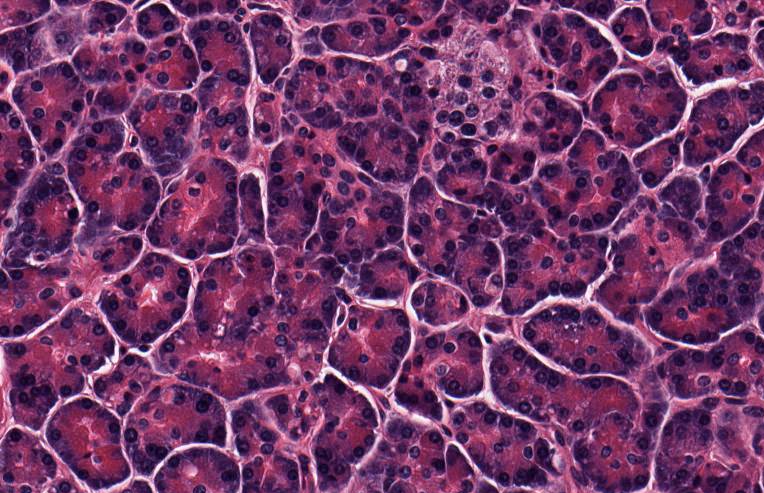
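Pancreas, haematoxylin and eosin. Acinar cell nuclei basal, near outer edge of each acinus. Basal cytoplasm around nuclei dark purple. Cytoplasm toward acinus centre bright pink-red. Small cluster of paler cells with finely granular cytoplasm near top centre.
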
